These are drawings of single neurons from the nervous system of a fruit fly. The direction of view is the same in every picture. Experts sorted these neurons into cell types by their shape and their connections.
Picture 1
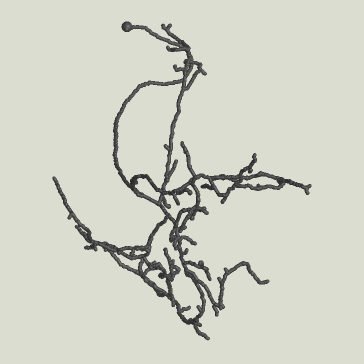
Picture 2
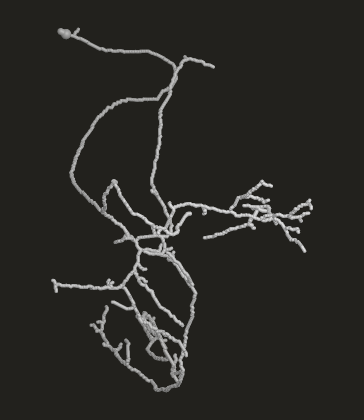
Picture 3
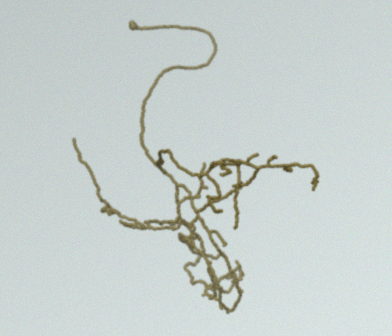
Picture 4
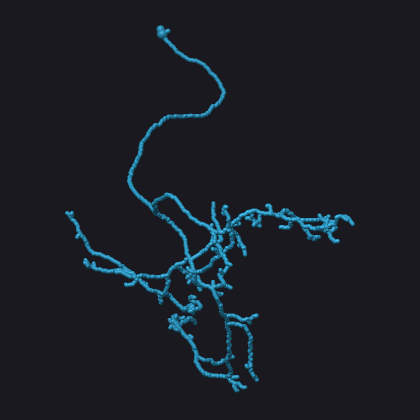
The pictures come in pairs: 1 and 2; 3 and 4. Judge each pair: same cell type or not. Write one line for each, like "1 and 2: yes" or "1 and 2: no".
1 and 2: yes
3 and 4: yes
